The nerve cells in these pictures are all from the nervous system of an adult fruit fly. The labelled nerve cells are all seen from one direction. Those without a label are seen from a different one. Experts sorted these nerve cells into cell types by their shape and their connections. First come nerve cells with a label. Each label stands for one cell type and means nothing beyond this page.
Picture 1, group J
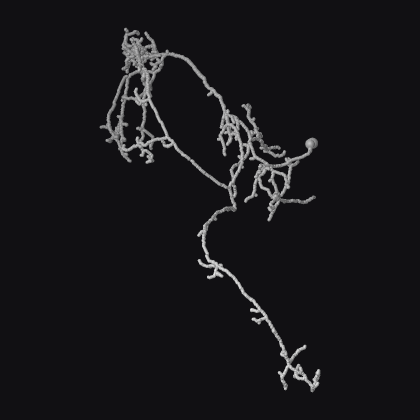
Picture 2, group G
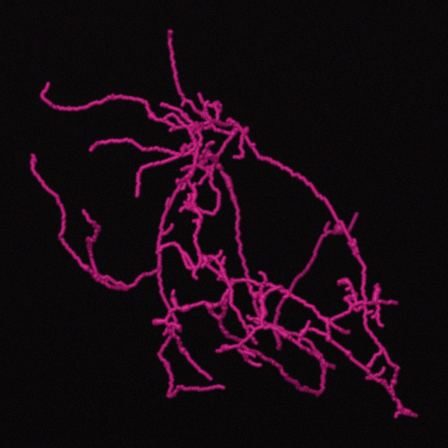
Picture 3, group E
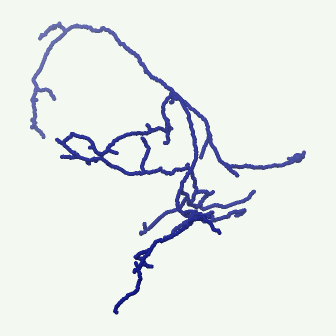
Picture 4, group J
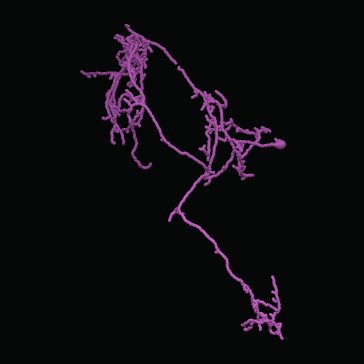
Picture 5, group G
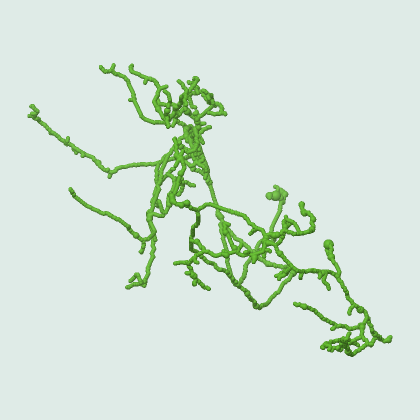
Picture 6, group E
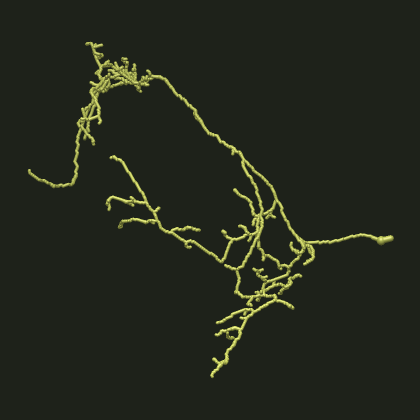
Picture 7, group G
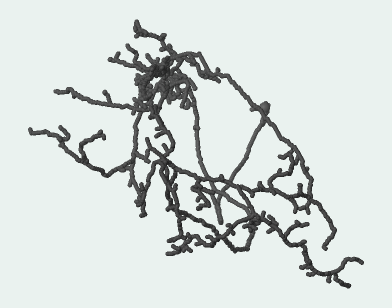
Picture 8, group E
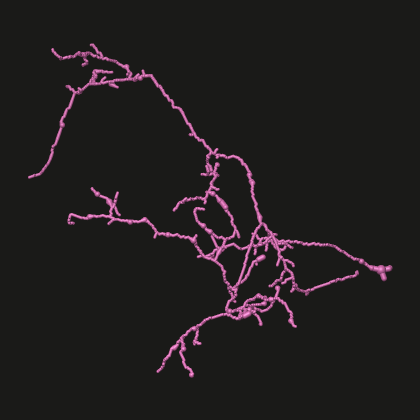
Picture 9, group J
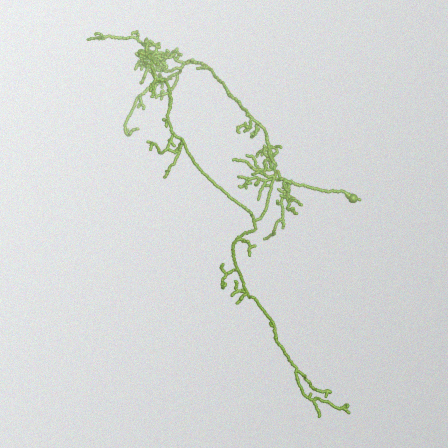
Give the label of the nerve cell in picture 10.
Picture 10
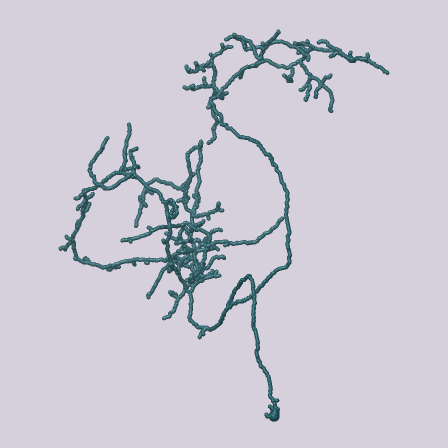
group G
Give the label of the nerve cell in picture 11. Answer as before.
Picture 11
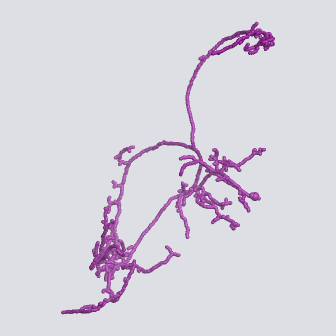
group J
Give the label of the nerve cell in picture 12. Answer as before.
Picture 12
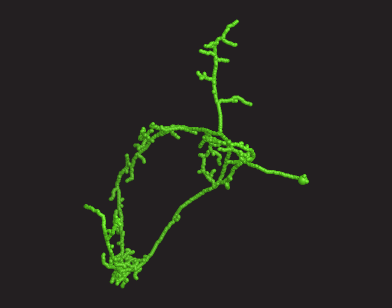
group E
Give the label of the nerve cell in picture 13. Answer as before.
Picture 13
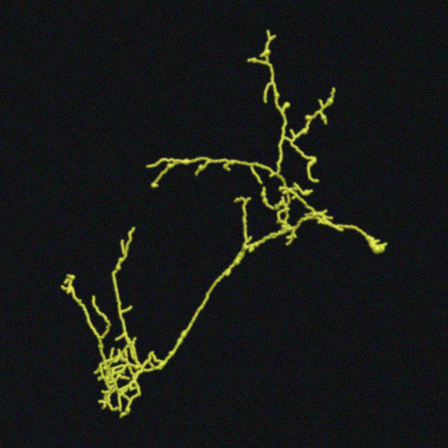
group E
